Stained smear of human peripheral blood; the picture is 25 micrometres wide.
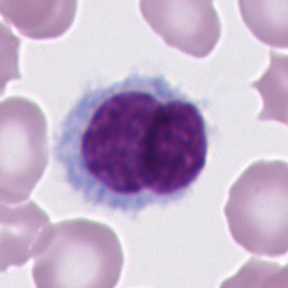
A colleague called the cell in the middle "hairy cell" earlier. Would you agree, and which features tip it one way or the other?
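Weighed against plasma cell, the name hairy cell can be tested one feature at a time. The cytoplasm is pale blue, which speaks against plasma cell.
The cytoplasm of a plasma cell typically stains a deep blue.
The cell border is ragged, with fine hair-like projections. A vertical cleft runs across the nucleus, dividing it into two lobes.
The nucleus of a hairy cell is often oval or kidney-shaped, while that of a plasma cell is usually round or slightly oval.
The cell measures about 13 by 11 micrometres, and the nucleus about 10 micrometres across.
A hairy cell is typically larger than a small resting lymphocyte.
The cytoplasm contains neither granules nor vacuoles, and the surrounding red cells do not touch the cell. With pale blue cytoplasm in place of the deep blue usual for a plasma cell, the name hairy cell fits.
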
